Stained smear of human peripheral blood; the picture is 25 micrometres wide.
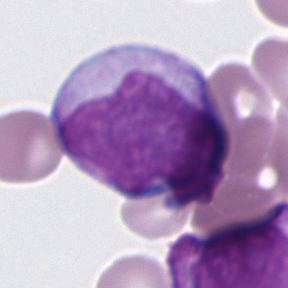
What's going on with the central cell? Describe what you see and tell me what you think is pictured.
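Notice the nucleus low in the cell, with most of the cytoplasm above it. It fills about 70% of the cell's area; its chromatin is fine and even, without coarse dark clumps. Pale greyish-blue cytoplasm ends in a thin, slightly darker blue rim. We call this cell an atypical promyelocyte.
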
